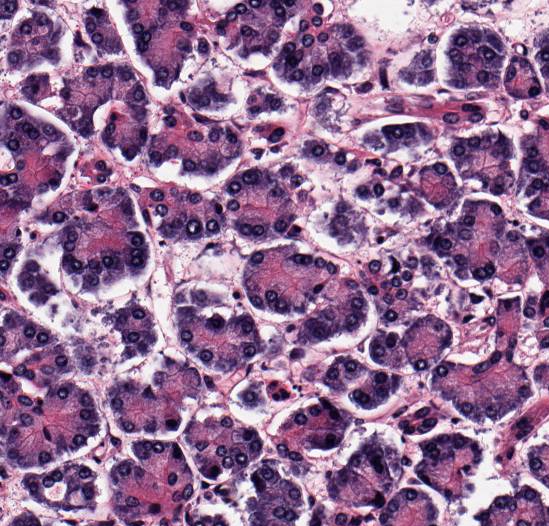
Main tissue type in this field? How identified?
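Exocrine pancreas fills this field as closely packed rounded clusters of glandular cells. Decisively, each cluster is two-toned: purple cytoplasm and most nuclei lie toward its outer edge, pink cytoplasm toward its centre.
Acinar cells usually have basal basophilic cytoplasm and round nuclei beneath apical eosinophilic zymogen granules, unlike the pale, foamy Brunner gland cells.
Most clusters lack a wide open central lumen.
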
